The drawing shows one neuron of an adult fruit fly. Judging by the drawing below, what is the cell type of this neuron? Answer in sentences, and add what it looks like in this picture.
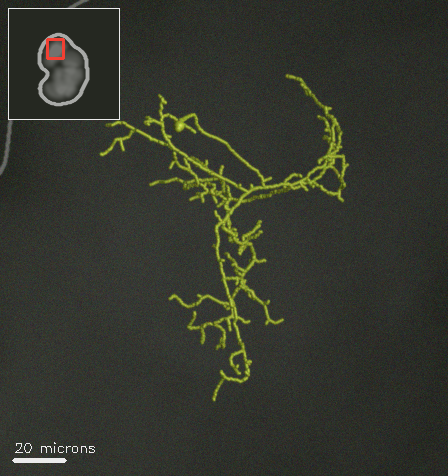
The cell type is IN08A023. Its broad class is nerve-cord intrinsic neuron. The cell body is at the top of the picture. From top to bottom in the picture it spans about 130 microns. Dozens of branch ends can be seen.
